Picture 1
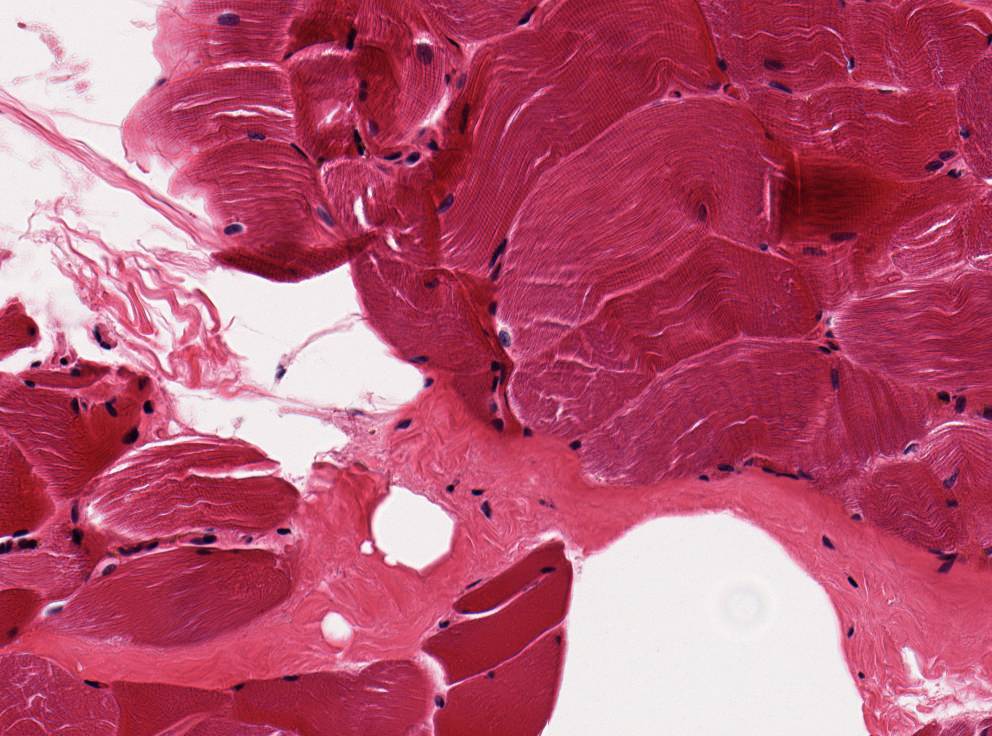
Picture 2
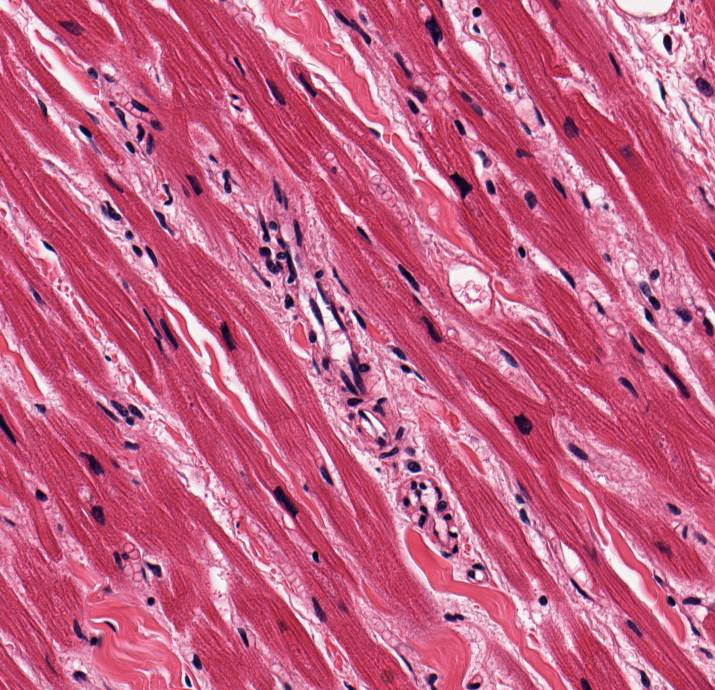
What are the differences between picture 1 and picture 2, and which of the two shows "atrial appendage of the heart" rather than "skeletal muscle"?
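Skeletal muscle occupies picture 1; picture 2 is atrial appendage of the heart. In the skeletal muscle, closely packed fibres fill most of the upper half and the right side. Their small, dark purple, flattened or elongated nuclei lie at the fibre edges, just beneath the borders, and the cytoplasm stains a deep red-pink. In the atrial appendage, fibres cut lengthwise fill the field, running diagonally from upper left to lower right, and they branch and join neighbouring fibres. Through the centre, parallel to them, runs a strip of loose interstitial tissue containing small vessels.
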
